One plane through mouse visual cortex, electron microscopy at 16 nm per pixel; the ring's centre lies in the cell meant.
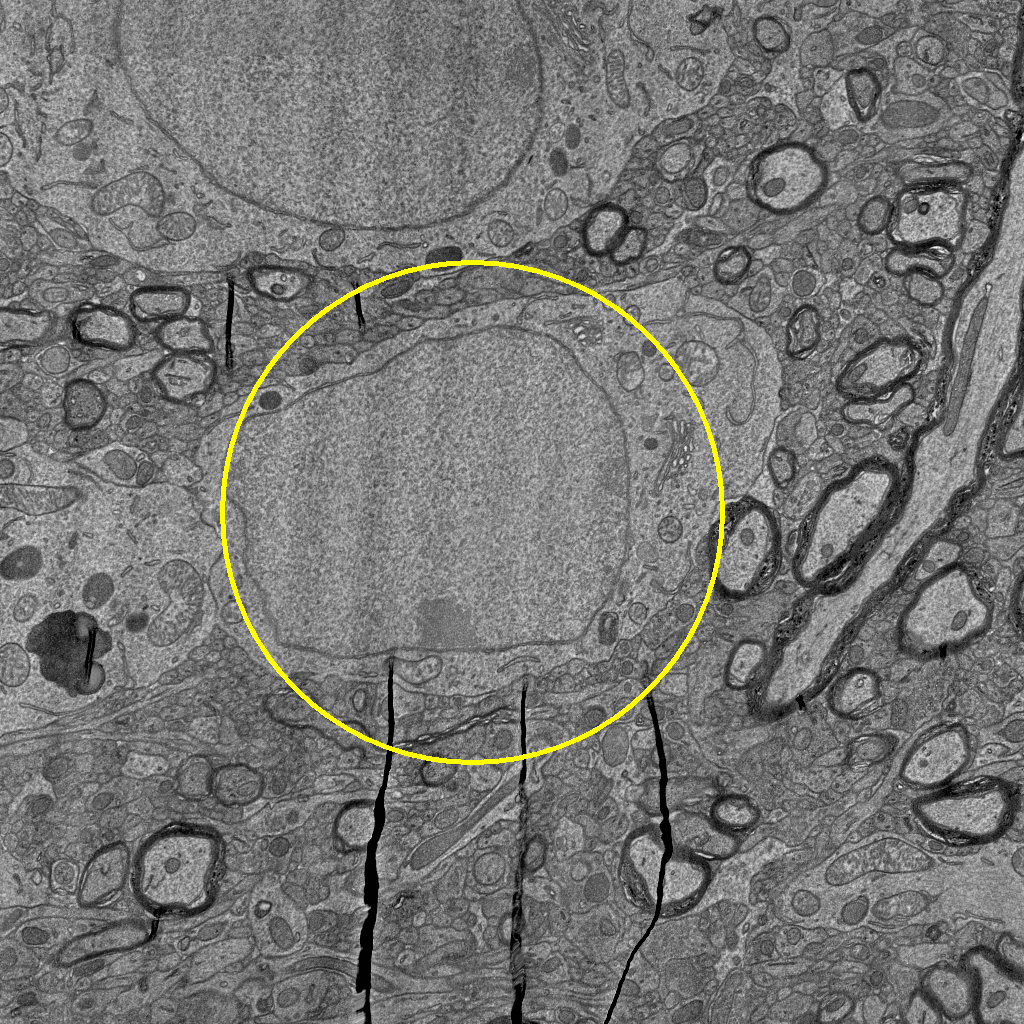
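Excitatory neuron at the ring's centre, mouse visual cortex. Nucleus: shown whole, its lower edge running nearly straight. Envelope: smooth, no deep folds. Cytoplasm: a Golgi stack to the right of the nucleus. Surroundings: above, across a band of neuropil, lies another cell body with a large pale nucleus.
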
